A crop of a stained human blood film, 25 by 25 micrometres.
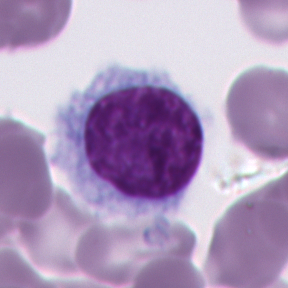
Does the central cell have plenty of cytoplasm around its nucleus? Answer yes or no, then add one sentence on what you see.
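Yes. The cytoplasm forms a broad rim that is widest on the left side of the nucleus.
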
